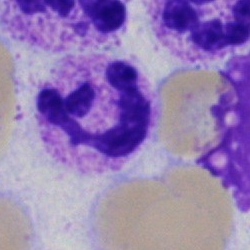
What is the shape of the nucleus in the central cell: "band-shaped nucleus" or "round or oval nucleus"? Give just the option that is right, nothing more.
Band-shaped nucleus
